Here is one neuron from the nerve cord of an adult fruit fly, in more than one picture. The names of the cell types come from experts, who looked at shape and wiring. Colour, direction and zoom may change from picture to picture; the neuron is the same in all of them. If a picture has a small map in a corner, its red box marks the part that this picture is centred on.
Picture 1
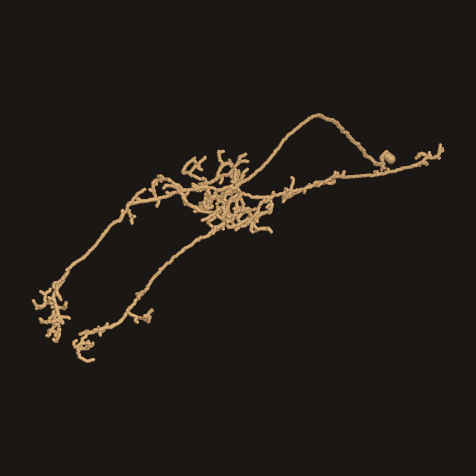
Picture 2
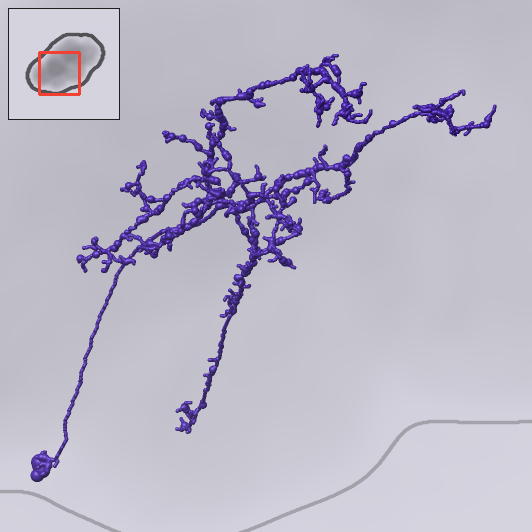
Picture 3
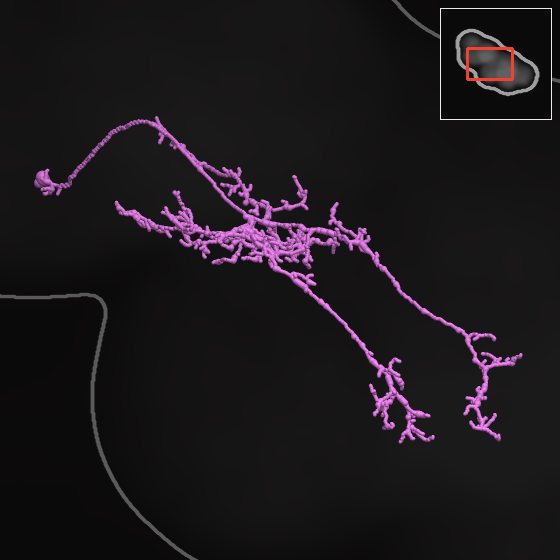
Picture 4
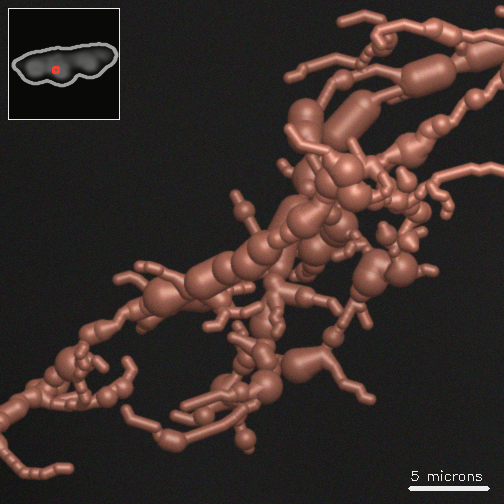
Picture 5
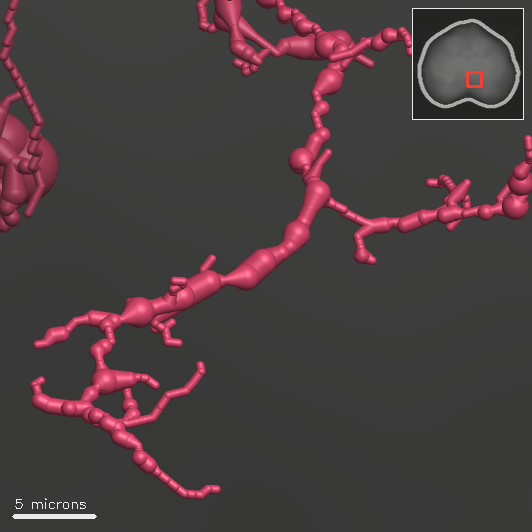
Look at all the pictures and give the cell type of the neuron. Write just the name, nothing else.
IN00A026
